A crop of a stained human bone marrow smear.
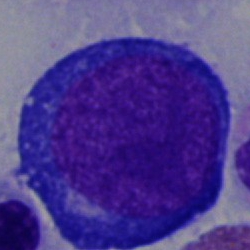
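Proerythroblast, central cell. Nucleus eccentric, displaced toward upper right; cytoplasm therefore broadest on left and lower side. Cytoplasm deep blue, no granules visible. Paler cytoplasmic zone at lower left, adjacent to nucleus.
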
